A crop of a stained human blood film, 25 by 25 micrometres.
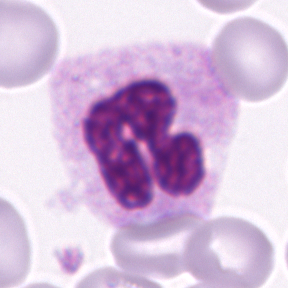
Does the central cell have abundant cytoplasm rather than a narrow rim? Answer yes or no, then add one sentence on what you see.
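Yes. A broad rim of pale pinkish-lilac cytoplasm surrounds the nucleus.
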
